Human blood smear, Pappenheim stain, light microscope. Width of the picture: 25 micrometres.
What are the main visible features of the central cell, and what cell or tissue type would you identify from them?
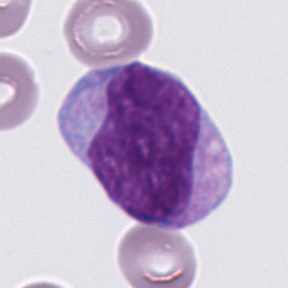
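Look first at the nucleus: it lies as a broad band across the middle of the cell, with cytoplasm showing on both its left and right sides. That cytoplasm is pale greyish blue, and you will find no vacuoles in it. Now trace the surface slowly; it has no projections and no blebs. This is an atypical promyelocyte.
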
